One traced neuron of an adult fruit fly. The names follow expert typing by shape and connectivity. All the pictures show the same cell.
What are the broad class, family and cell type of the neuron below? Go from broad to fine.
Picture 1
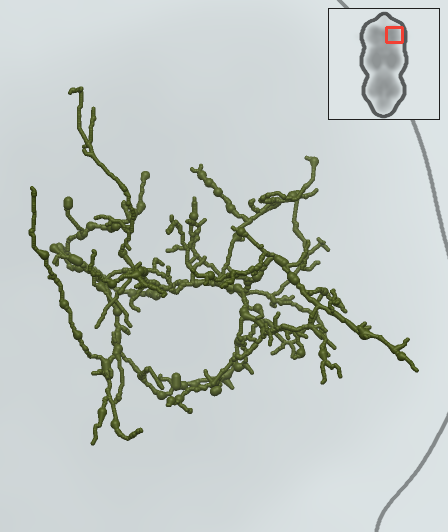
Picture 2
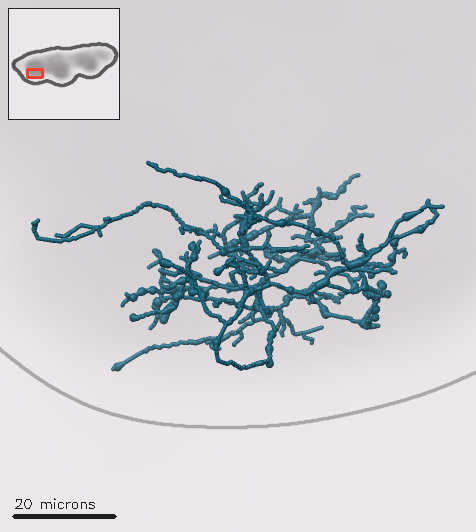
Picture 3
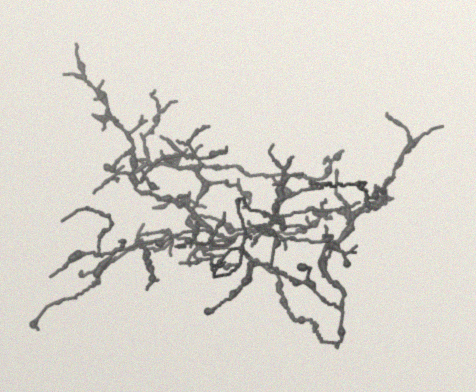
nerve-cord intrinsic neuron; hemilineage 01B; IN01B026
